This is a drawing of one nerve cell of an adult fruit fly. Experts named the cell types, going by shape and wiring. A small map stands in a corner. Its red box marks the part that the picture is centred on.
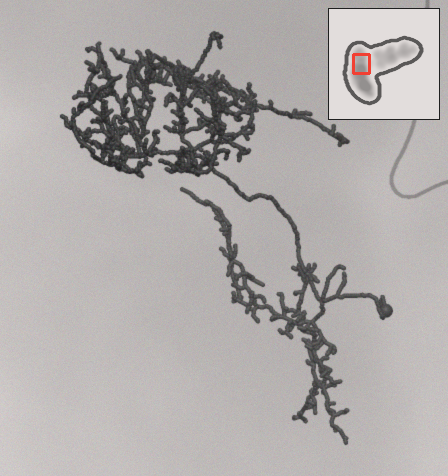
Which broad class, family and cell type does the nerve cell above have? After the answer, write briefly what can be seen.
This is a visual projection neuron. Its family is hemilineage SLPpl2. The cell type is LoVP39. As drawn here it is taller than it is wide.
